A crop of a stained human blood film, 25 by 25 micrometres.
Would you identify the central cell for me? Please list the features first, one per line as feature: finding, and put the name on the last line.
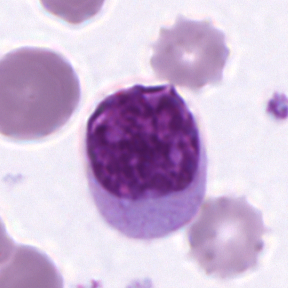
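Surface: smooth all round, with no projections or blebs.
Size: about 14 by 11 micrometres.
Nucleus shape: round in outline; notice the small notch in its top edge.
Nucleus position: toward the top of the cell.
Nucleus share: about 70% of the cell's area.
Cytoplasm: a broad crescent below the nucleus.
Cytoplasm colour: pale lilac-grey.
Name: plasma cell.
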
